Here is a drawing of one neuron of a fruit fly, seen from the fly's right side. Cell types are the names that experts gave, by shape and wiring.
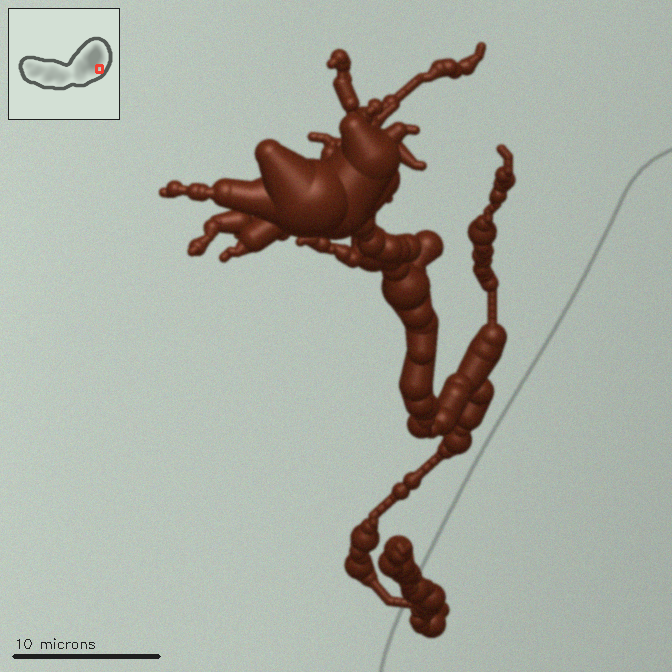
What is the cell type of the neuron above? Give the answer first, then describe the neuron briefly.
It is of cell type CEM. Its broad class is motor neuron of the brain. From top to bottom in the picture it spans about 40 microns. In this view it is taller than it is wide.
